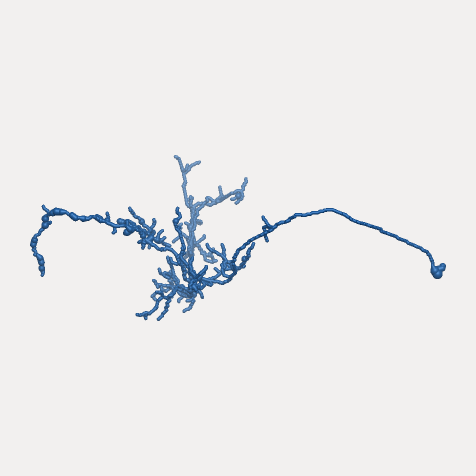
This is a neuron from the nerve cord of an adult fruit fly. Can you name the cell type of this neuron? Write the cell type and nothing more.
IN14A080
